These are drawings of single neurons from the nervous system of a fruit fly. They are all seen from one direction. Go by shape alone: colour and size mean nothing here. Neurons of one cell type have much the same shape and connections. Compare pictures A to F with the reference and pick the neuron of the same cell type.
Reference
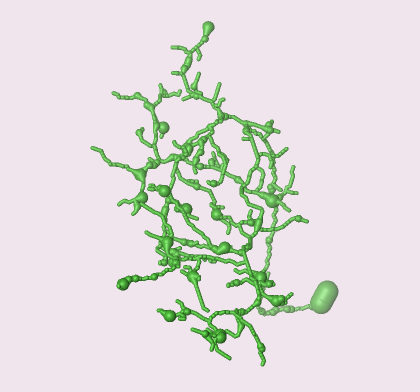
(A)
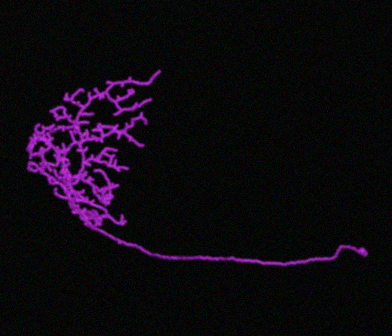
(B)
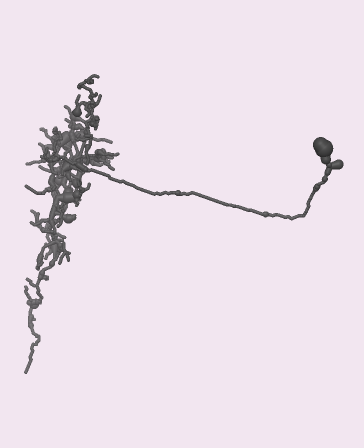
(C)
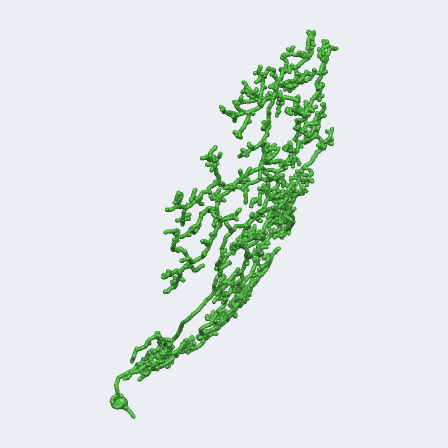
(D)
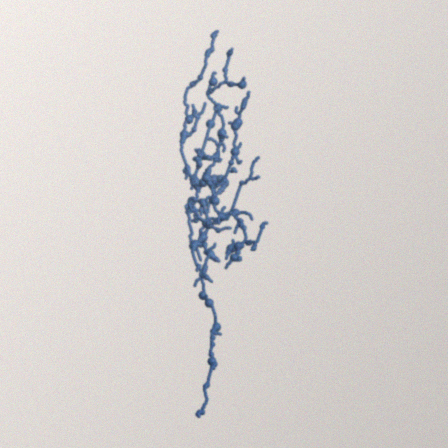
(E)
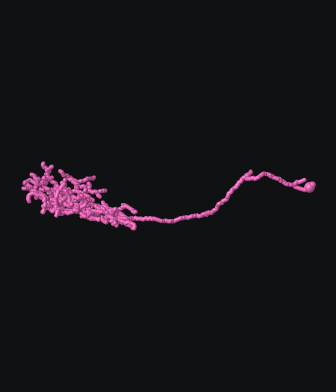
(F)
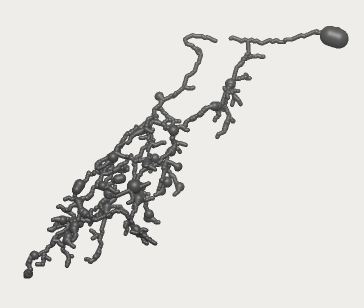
Picture F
